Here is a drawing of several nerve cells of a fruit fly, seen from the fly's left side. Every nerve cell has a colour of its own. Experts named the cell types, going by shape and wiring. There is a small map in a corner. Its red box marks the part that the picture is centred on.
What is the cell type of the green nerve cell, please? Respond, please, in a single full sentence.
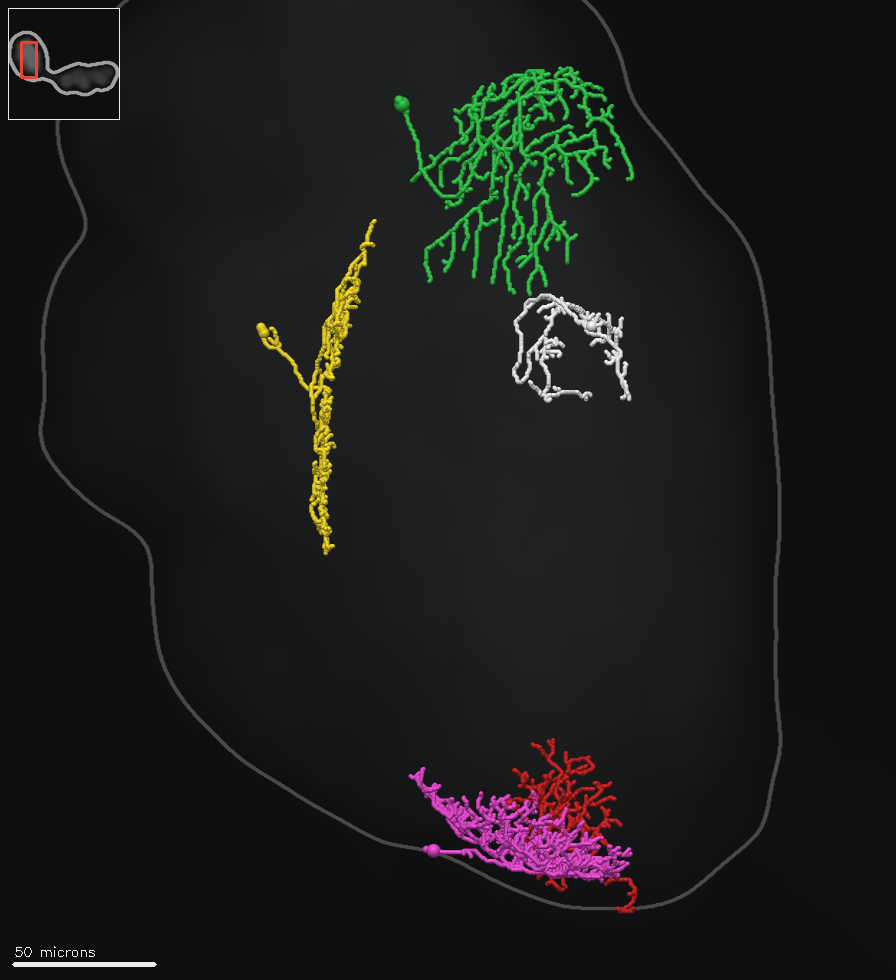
The cell type name for this nerve cell is Dm18.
